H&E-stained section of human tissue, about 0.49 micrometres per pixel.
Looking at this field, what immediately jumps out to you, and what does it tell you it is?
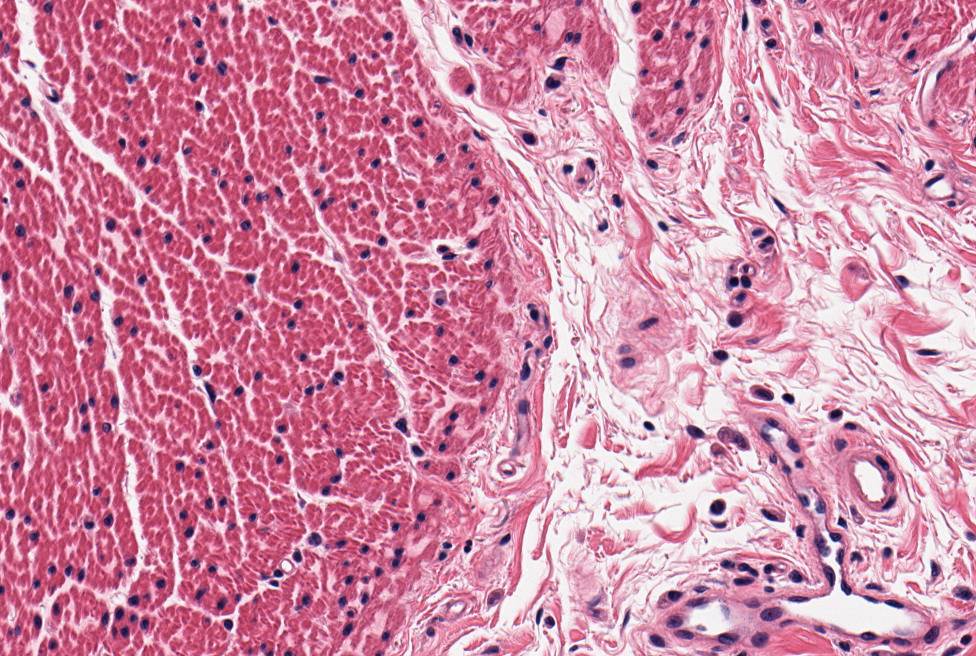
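Mainly smooth muscle, filling the left half to two-thirds of the field. Here its fibres are mostly cut across, so you see small pink polygonal profiles packed closely together.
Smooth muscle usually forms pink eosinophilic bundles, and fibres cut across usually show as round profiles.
To the right, loose connective tissue takes over: wavy pink collagen bundles with white spaces between them. In the lower right there is also a small thick-walled vessel with a round, empty lumen.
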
